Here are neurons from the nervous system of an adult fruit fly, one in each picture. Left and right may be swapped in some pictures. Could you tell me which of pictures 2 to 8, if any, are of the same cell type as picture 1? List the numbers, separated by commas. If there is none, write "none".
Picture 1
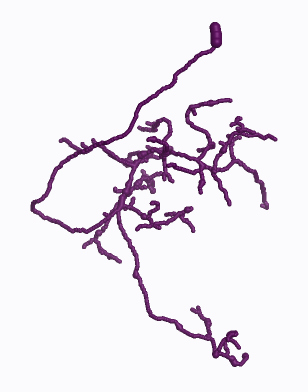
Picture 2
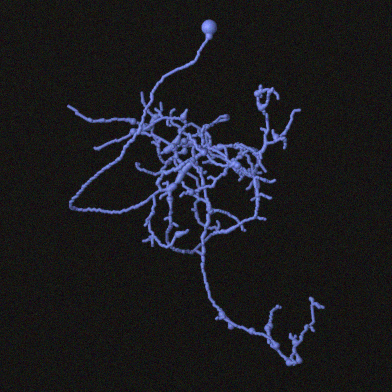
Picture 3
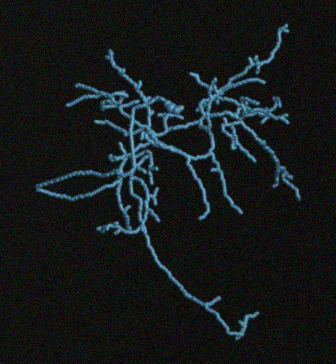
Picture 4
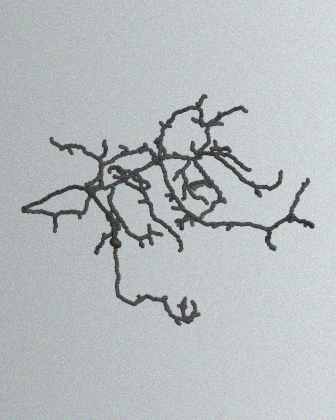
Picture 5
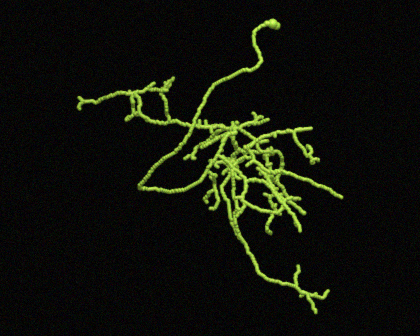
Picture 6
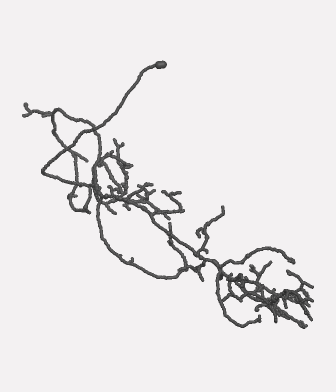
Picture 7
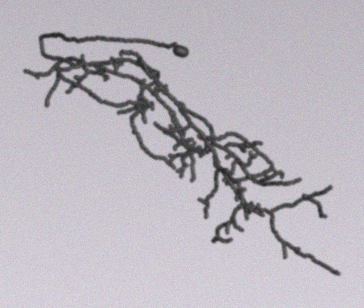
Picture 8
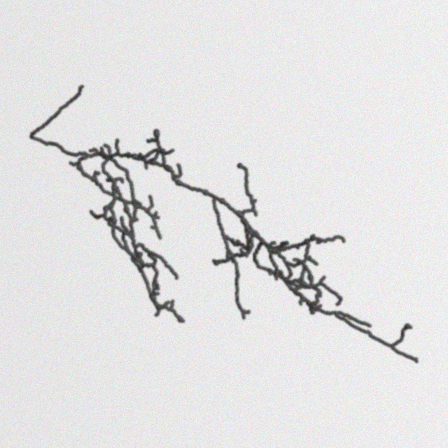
2, 3, 4, 5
